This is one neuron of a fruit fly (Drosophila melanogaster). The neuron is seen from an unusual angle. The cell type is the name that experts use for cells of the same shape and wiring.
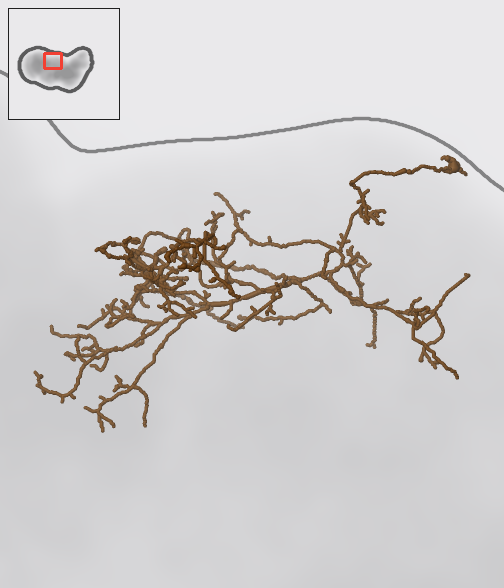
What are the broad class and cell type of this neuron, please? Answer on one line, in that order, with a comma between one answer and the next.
central-brain intrinsic neuron, SMP240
